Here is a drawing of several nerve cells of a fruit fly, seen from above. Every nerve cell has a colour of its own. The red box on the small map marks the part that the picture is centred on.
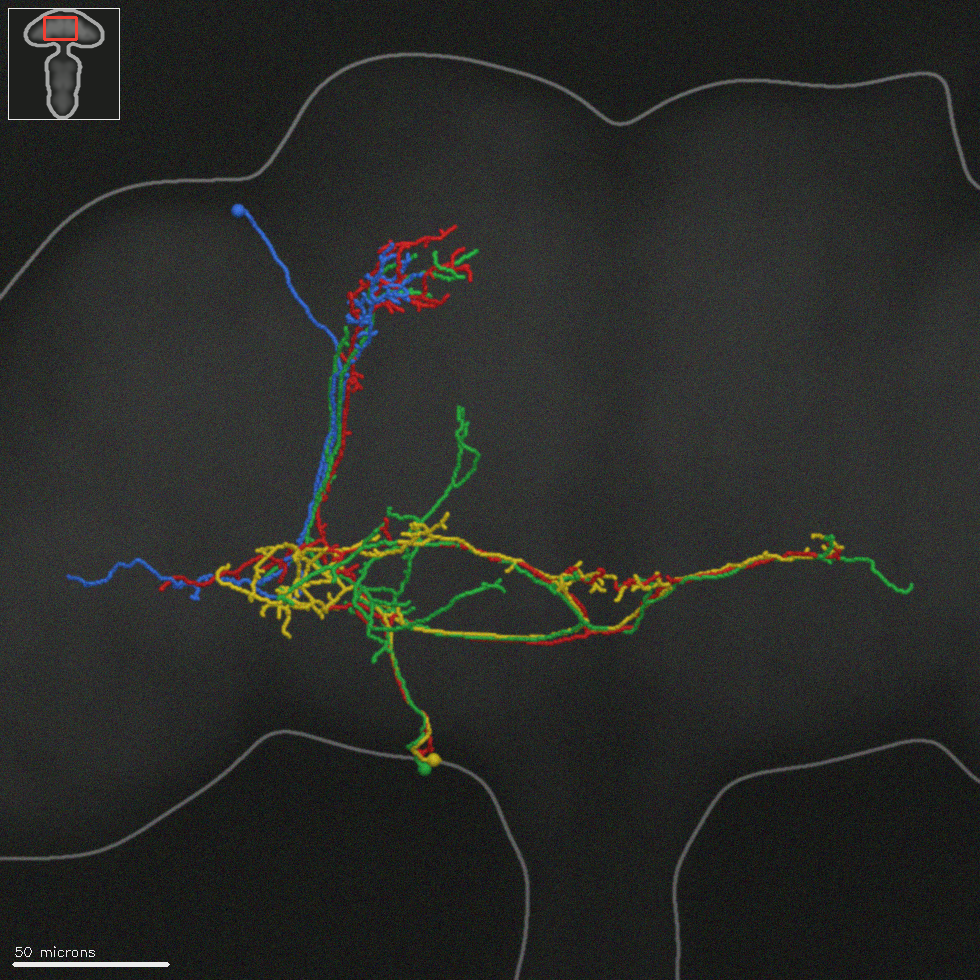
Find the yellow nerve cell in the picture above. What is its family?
hemilineage DM6_ventral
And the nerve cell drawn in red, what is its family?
hemilineage DM6_ventral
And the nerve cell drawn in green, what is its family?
hemilineage DM6_ventral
